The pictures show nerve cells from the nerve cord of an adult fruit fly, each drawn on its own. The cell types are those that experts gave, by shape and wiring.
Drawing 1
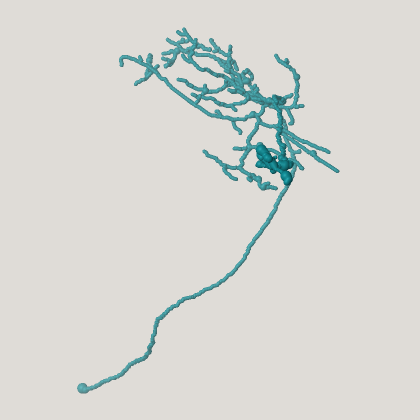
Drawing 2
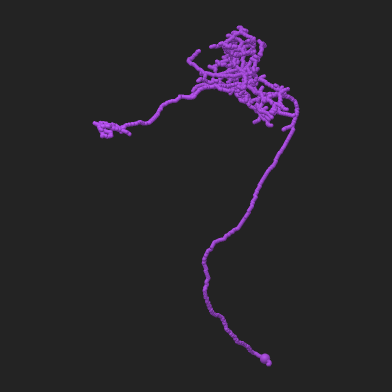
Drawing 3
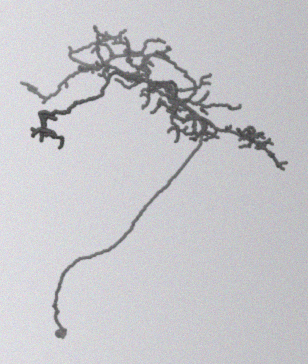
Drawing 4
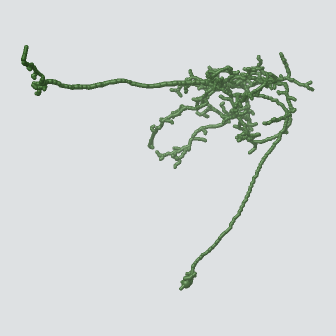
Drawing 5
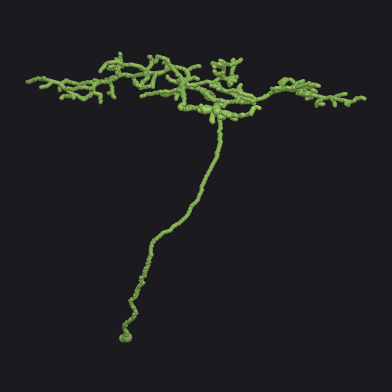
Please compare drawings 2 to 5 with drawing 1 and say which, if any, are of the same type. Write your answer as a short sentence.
Drawing 2 and drawing 5 are of the same cell type.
